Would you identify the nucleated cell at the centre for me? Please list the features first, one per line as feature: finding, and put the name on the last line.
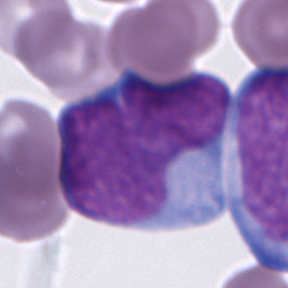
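Outline: angular, roughly square, not round
Nucleus: a distinct notch in its upper edge
Cytoplasm: blue
Granules: none that I can see in the cytoplasm
Name: myeloblast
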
